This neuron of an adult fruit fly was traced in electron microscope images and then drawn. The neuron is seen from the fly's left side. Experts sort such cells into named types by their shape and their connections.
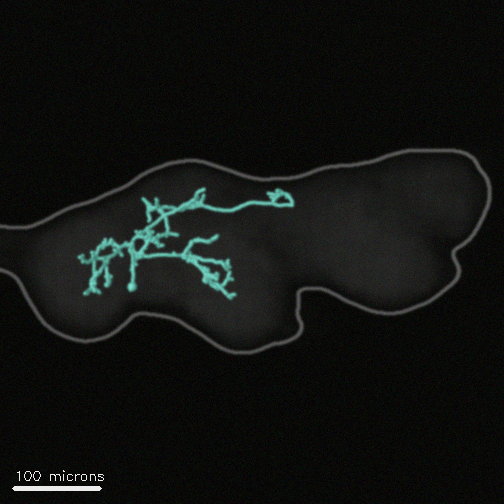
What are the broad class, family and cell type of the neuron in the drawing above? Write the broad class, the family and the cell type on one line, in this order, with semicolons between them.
nerve-cord intrinsic neuron; hemilineage 12A; IN12A036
